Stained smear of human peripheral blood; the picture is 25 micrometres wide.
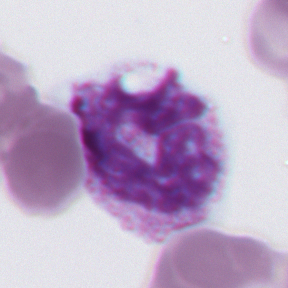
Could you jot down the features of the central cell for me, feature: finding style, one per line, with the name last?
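Chromatin: dense, dark purple, paler gaps between the folds
Nucleus: fills most of the cell
Cytoplasm: narrow rim, widest at the bottom
Granules: fine, pinkish-lilac, dotted through the cytoplasm
Clear space: white oval at the top edge of the nucleus
Identification: segmented neutrophil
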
